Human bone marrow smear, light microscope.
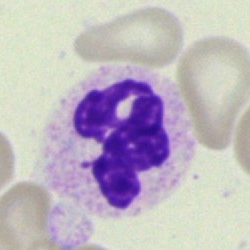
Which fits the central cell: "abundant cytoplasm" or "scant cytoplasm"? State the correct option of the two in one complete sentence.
The cytoplasm forms a broad area around the nucleus.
